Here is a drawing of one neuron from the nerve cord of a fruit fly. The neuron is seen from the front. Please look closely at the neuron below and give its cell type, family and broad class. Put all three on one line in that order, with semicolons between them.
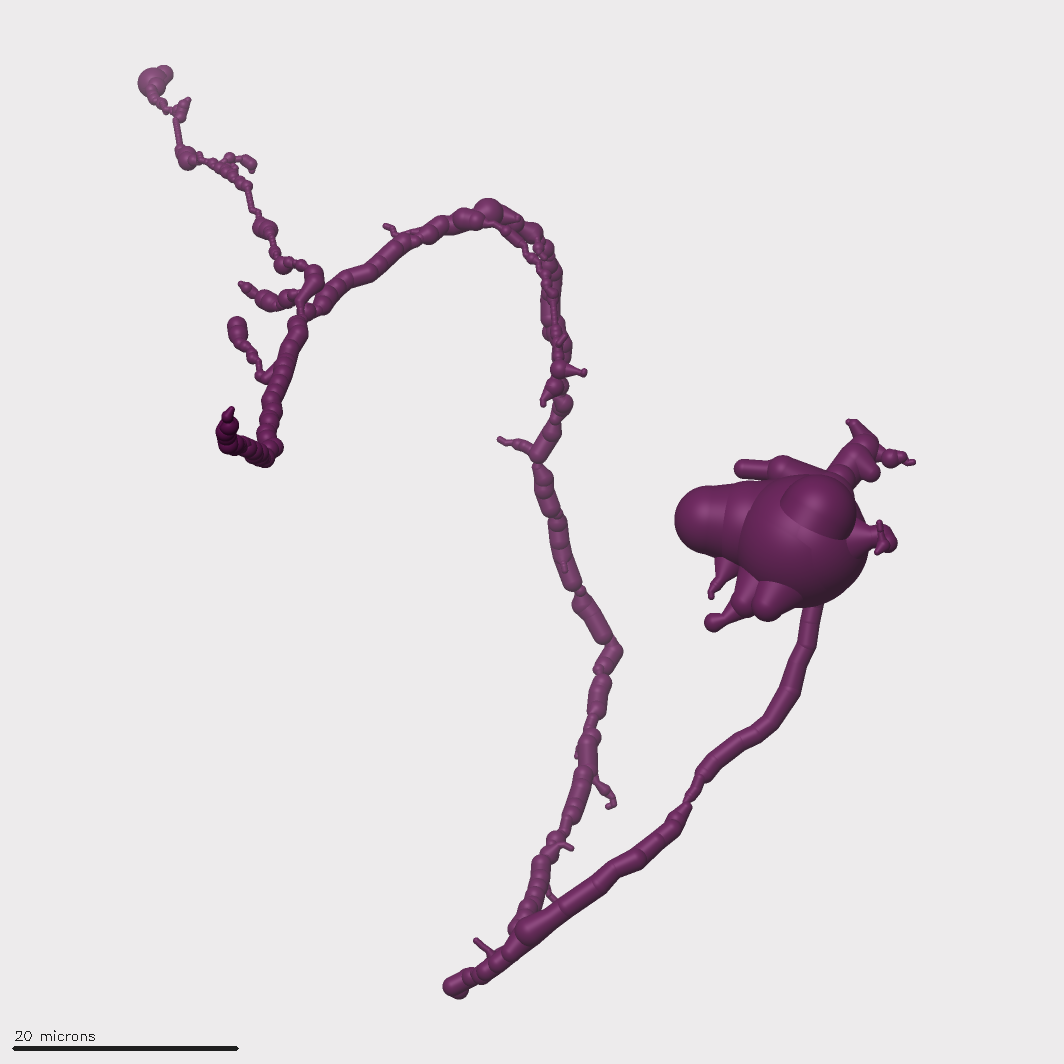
AN09A005; hemilineage 09A; ascending neuron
